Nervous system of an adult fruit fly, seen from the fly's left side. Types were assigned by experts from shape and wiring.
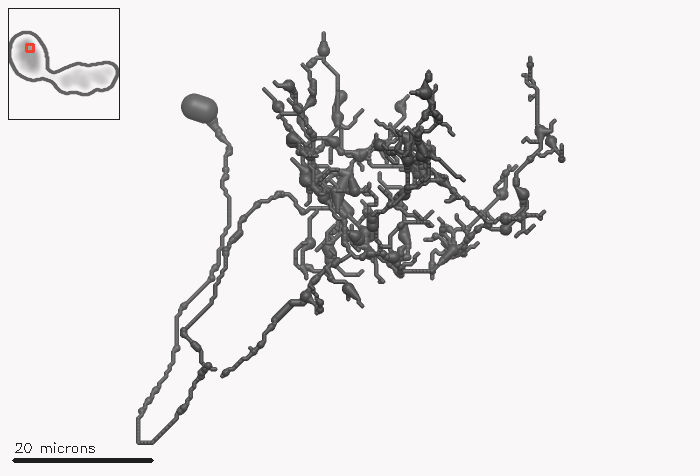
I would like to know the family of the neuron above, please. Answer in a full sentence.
The family is hemilineage LHl1.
